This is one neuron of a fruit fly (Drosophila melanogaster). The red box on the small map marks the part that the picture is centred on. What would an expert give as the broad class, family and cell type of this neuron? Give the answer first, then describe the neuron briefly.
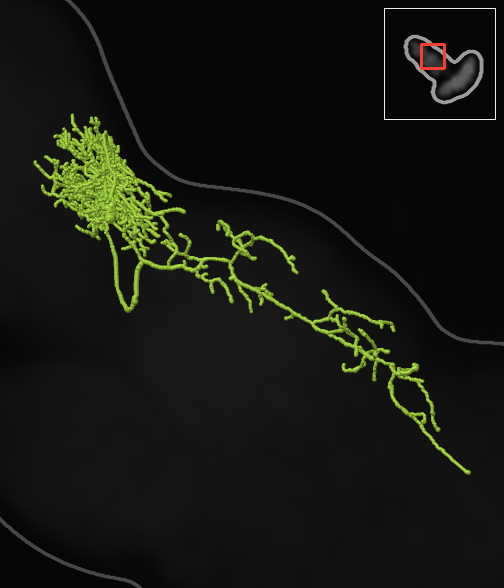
This is a nerve-cord intrinsic neuron. Its family is hemilineage 17A. The cell type is IN17A011. Dozens of branch ends can be seen. In this view it is about as wide as it is tall.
